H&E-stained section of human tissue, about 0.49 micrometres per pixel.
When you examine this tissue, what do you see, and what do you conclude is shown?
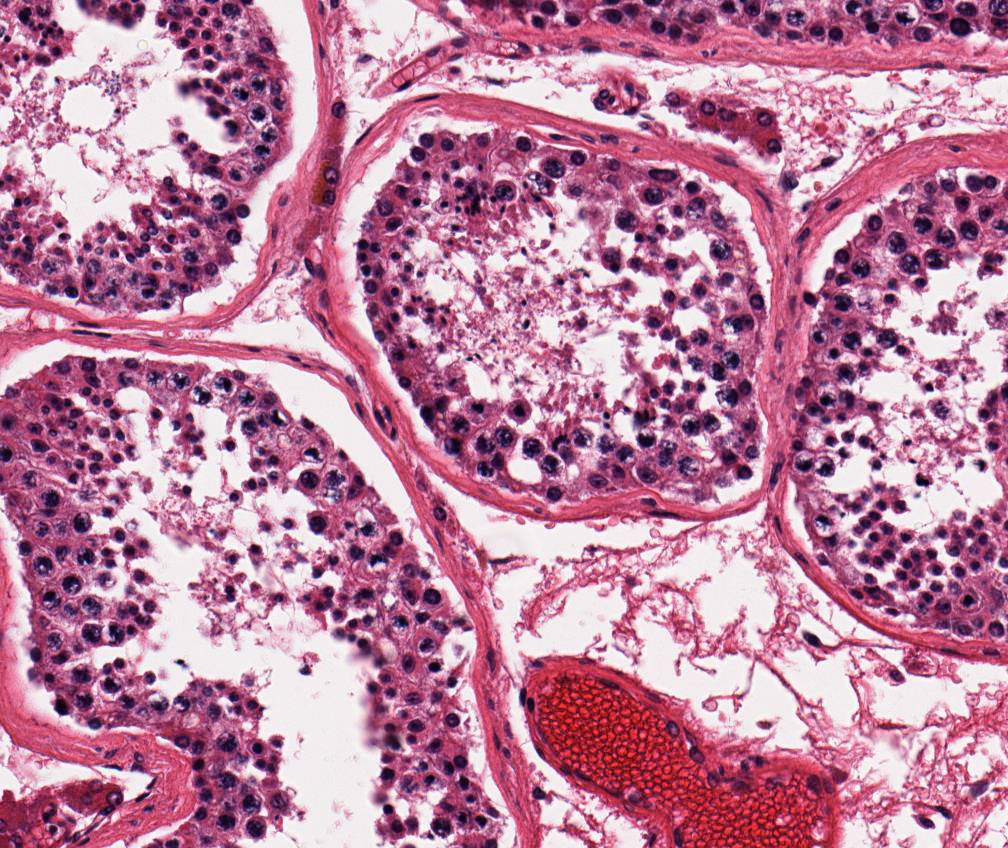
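A layered band of pink fibrous tissue with flattened, spindle-shaped nuclei bounds each tubule. Inside is a thick epithelium of many layers of rounded cells, many with large round nuclei and coarse, dark, clumped chromatin. The centres hold loose, pale pink wispy material and scattered detached cells. This is testis.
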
